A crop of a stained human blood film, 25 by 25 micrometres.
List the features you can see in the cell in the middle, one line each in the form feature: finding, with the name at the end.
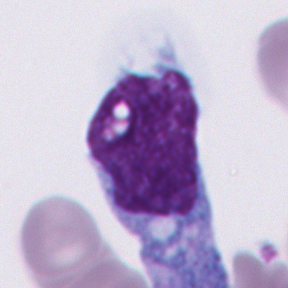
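Nuclear outline: irregular and angular, as I see it
Nuclear size: about 13 by 10 micrometres
Chromatin: dark purple, coarsely mottled
Clear holes: two, round, over the upper left of the nucleus
Threads: faint and wispy, sticking out from the top of the cell
Name: monocyte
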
